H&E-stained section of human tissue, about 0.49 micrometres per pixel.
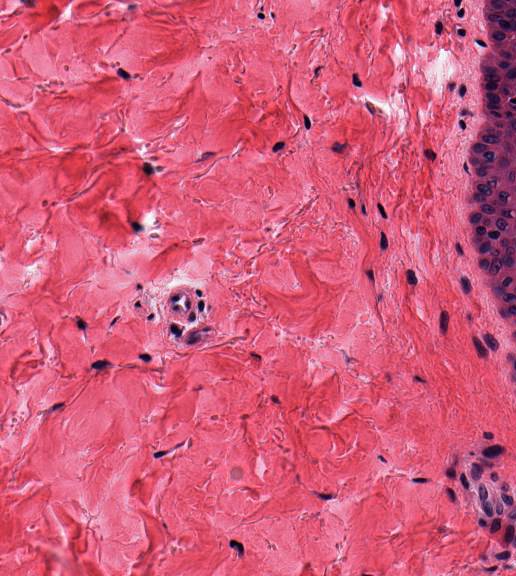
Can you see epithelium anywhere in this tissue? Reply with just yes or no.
Yes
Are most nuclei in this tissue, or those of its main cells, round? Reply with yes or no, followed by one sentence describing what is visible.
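No. The stroma holds sparse, small, dark, spindle-shaped fibroblast nuclei scattered singly throughout.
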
